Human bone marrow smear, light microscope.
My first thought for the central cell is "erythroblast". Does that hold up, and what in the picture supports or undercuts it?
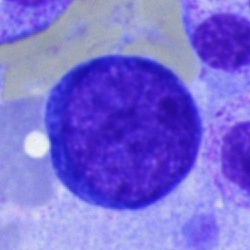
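Two points decide: a very thin, deep blue rim of cytoplasm, and chromatin that is finely stippled, not coarsely clumped. The cell is a proerythroblast, not an erythroblast.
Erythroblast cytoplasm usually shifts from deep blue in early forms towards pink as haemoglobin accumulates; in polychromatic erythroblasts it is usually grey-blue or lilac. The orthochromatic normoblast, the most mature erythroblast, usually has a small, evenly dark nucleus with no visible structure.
Both deciding points stand apart from those later forms. Also seen: a round, smooth outline and no granules in the cytoplasm.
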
